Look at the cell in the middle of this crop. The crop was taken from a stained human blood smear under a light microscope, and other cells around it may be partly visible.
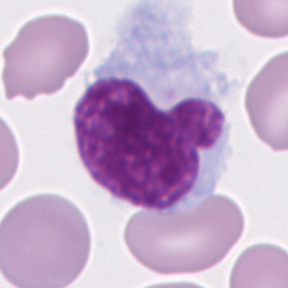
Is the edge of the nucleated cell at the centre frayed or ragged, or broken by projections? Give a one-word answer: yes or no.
Yes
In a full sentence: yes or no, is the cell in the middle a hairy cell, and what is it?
Yes, the middle cell is properly termed a hairy cell.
